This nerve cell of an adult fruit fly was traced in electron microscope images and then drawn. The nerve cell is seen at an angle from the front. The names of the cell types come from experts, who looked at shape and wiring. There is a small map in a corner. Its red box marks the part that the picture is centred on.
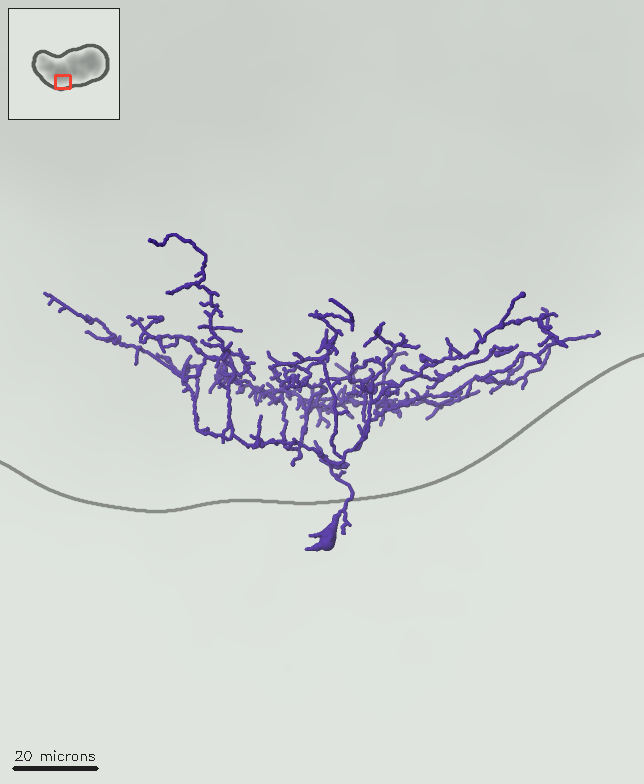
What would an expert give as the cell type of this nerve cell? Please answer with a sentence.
The cell type is Dm20.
